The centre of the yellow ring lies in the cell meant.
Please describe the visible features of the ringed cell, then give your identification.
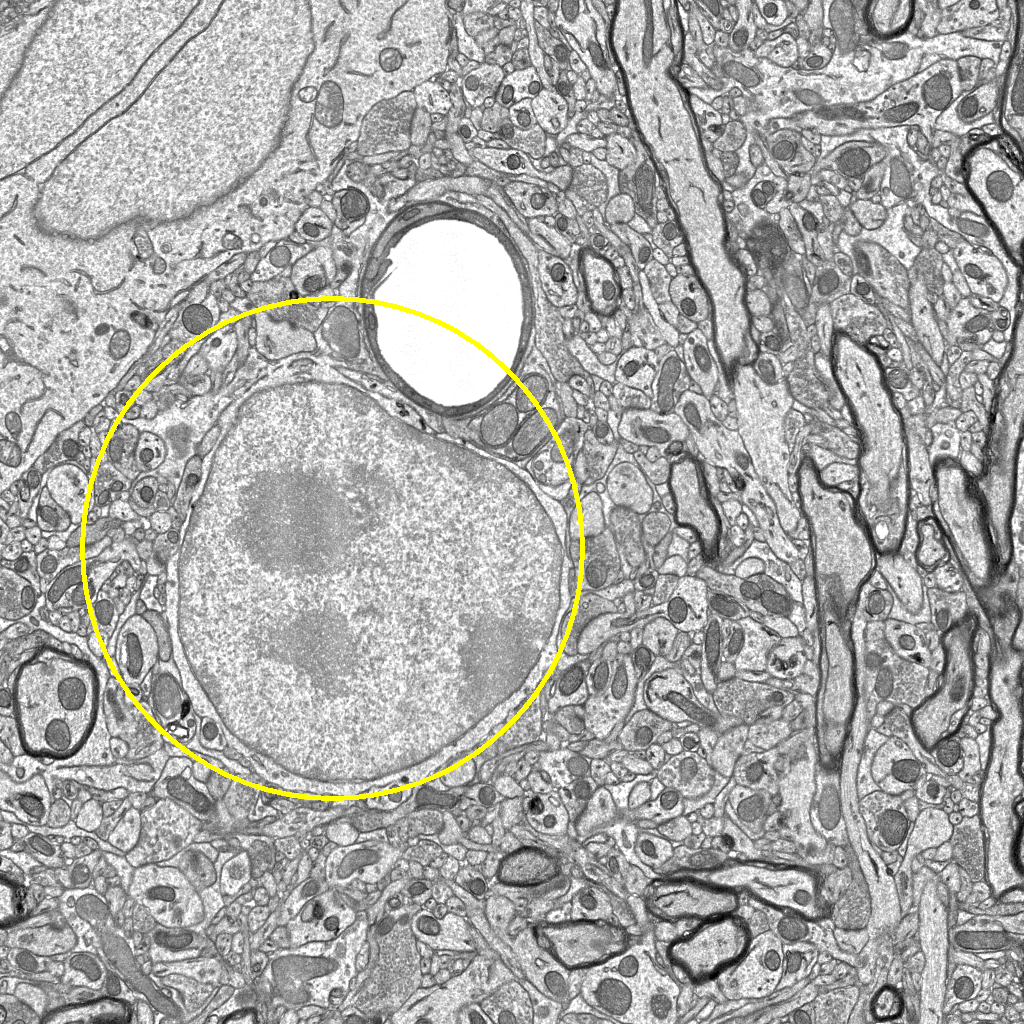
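The nucleus presents a large, rounded outline, smooth along its entire circumference. It lies wholly within the picture as a single complete profile. Its interior contains a few large, darker, cloud-like patches of chromatin. The cytoplasm shows no stacks of rough endoplasmic reticulum. The ringed cell is an oligodendrocyte precursor cell.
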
